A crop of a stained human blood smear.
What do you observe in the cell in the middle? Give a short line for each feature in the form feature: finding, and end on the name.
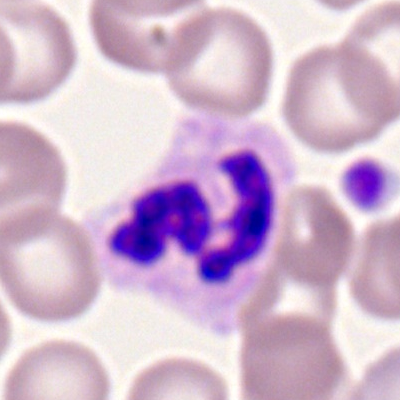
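Cytoplasm: plentiful, pale pinkish-lilac, I see
Outline: irregular, somewhat angular, not smoothly round
Nucleus: right-hand part looks like a curved, crescent-like lobe
Chromatin: dark purple, coarsely clumped
So this one is: segmented neutrophil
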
